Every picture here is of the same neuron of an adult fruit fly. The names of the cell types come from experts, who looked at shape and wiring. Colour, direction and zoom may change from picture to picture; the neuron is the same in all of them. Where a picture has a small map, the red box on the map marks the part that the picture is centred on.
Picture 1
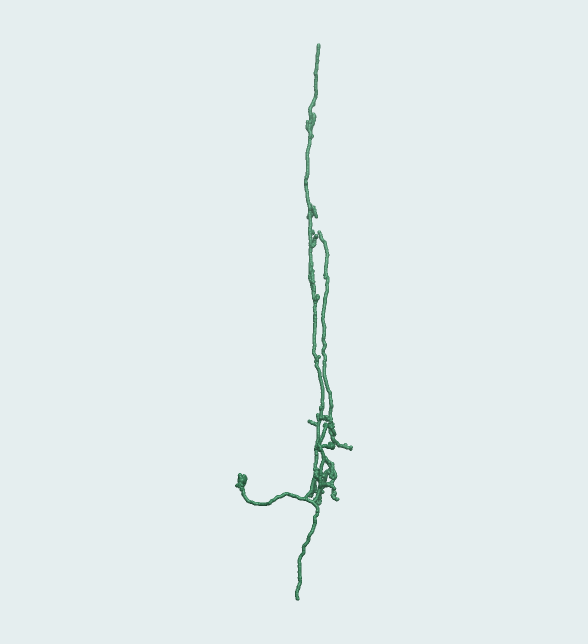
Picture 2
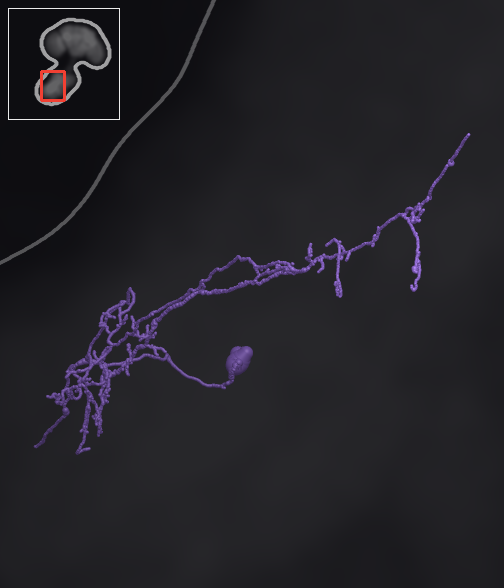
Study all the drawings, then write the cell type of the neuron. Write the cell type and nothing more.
ENXXX226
